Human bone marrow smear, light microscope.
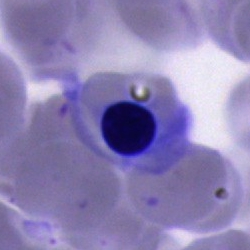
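Erythroblast, the central cell in this stained human bone marrow smear under the light microscope. First, the nucleus stains evenly dark and shows no visible chromatin pattern. Second, no nucleoli can be seen within it. Third, most of the cytoplasm is pale greyish-lavender. Finally, no granules appear in the cytoplasm.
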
